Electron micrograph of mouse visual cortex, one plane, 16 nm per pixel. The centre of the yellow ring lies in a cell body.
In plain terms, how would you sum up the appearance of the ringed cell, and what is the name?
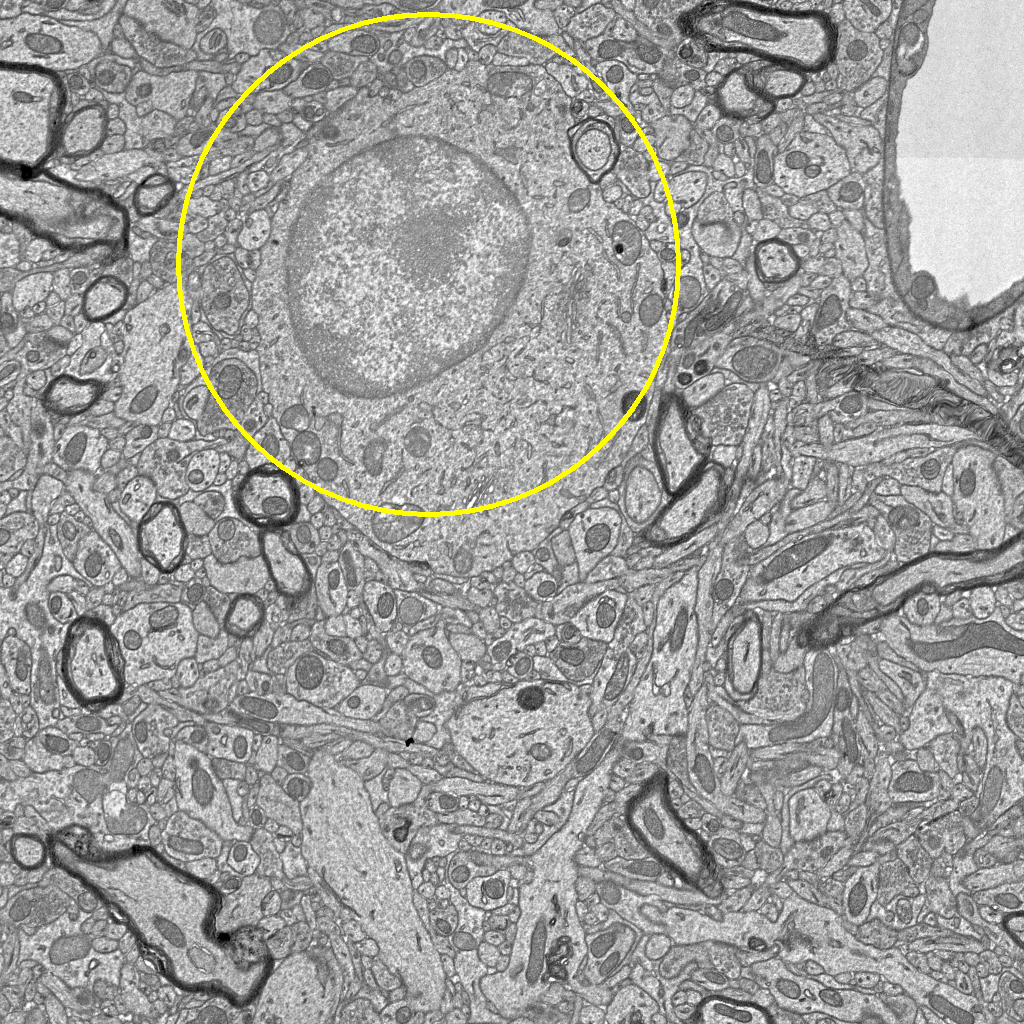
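Within the ring lies a whole, roundish nucleus with a smooth outline. Most visible cytoplasm lies to its right and below it. Just to the right of the nucleus are stacked curved membranes, and several oval mitochondria are scattered below it. The cell is an oligodendrocyte.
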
